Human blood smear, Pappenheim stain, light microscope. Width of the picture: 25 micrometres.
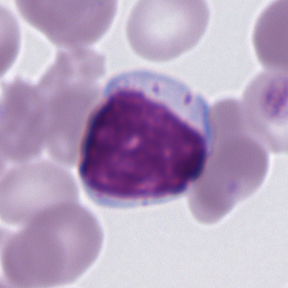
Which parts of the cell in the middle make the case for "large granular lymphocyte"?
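In this large granular lymphocyte, the nucleus sits off-centre toward the lower left of the cell.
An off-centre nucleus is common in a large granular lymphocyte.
The nuclear chromatin is dark purple and coarsely clumped.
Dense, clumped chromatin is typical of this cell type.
Both of these features therefore fit the name. The nucleus is a single undivided mass, but its outline is somewhat angular.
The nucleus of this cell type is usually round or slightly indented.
The angular outline is therefore the feature that does not match what is usual. A few small reddish-purple granules lie scattered in the cytoplasm above the nucleus. The cell measures about 12 micrometres across and the nucleus about 11 micrometres, with the nucleus filling about 70% of the cell's area.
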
